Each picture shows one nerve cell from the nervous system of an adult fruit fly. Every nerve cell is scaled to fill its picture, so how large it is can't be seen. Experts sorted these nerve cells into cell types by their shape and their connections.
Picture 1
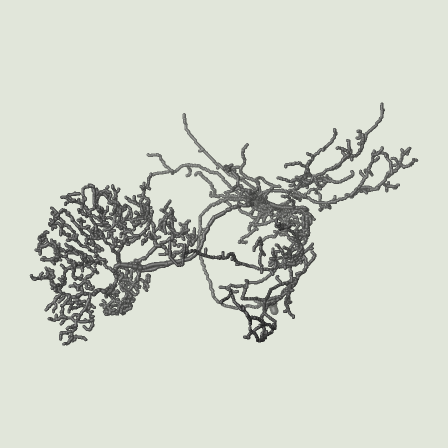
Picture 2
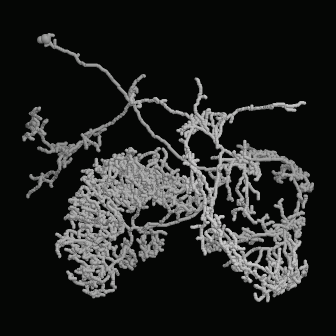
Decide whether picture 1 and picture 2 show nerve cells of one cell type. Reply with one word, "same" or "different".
different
